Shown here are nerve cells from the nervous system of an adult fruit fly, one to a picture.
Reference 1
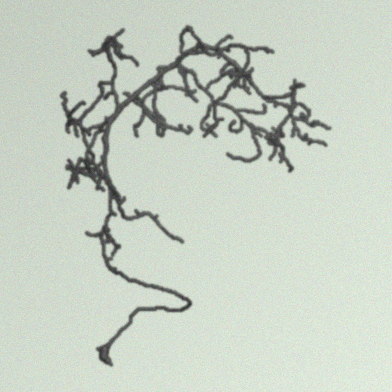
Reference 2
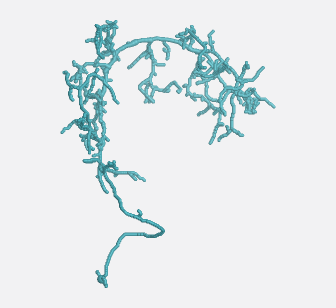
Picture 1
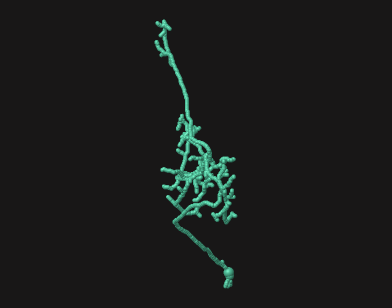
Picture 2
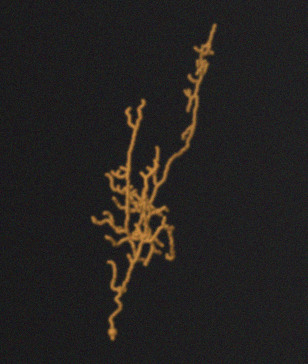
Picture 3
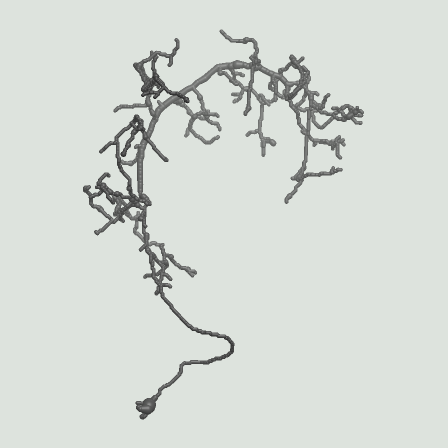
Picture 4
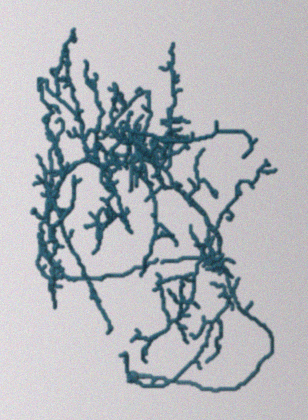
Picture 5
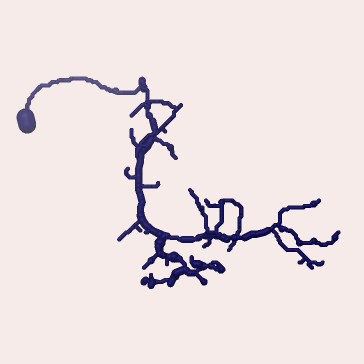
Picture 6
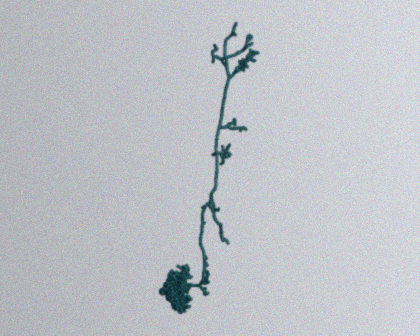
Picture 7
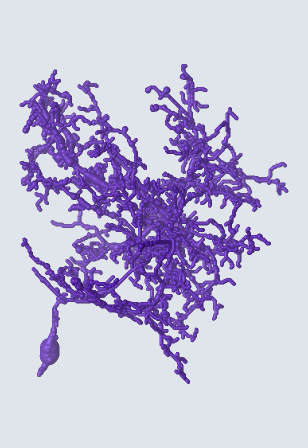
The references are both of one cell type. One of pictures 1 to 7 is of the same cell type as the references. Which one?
Picture 3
